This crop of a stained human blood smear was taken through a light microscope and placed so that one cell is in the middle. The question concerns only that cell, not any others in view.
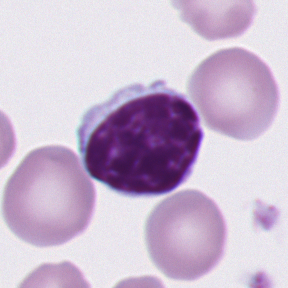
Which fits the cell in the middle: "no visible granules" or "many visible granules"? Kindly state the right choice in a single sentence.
This cell has a cytoplasm without visible granules.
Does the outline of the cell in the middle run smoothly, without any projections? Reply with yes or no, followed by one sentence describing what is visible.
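No. The cell's margin along the top is ragged, with small irregular projections.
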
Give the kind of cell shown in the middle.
lymphocyte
